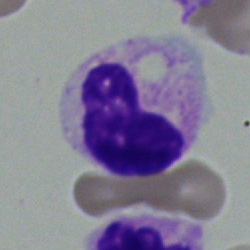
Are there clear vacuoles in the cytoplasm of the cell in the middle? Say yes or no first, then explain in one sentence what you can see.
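Yes. A single clear round vacuole lies in the upper right cytoplasm.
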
